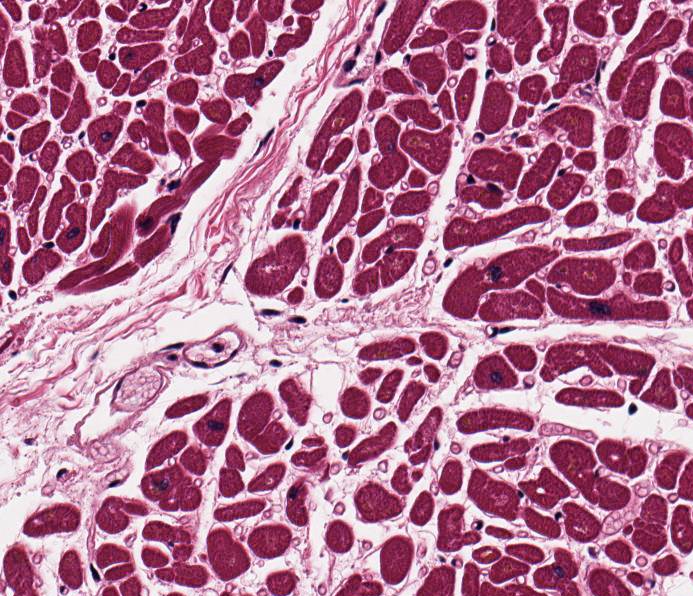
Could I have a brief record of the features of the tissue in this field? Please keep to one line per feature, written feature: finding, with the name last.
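Connective tissue: a loose, pale band running diagonally from top centre toward lower left
Fibre groups: kept apart by that band
Nuclei: in the centre of the fibre, not at its edge
Fibre centres: some pale, holding small yellowish-brown granules
Fibre profiles: markedly varied in size and shape, some irregular and elongated
Name: left ventricle of the heart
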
